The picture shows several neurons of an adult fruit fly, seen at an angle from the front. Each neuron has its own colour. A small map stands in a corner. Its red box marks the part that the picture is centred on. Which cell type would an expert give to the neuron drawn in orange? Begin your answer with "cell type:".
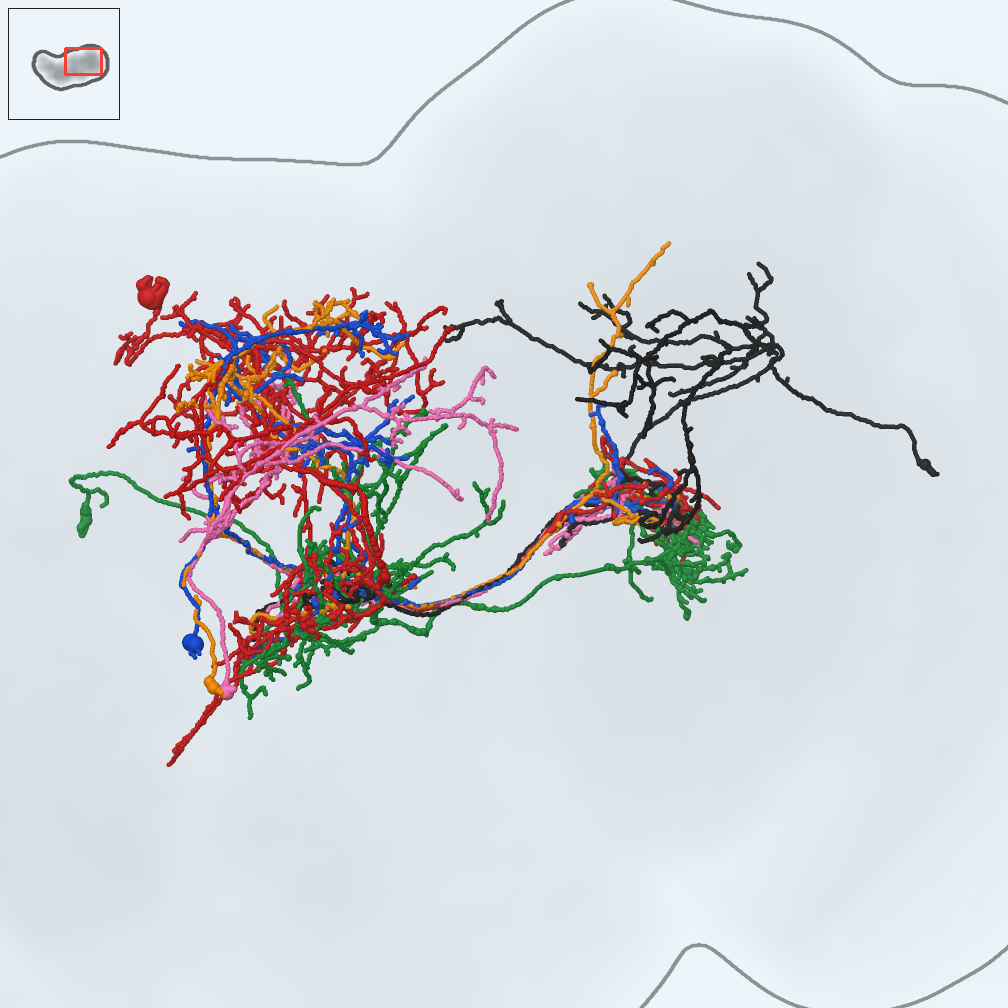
cell type: SMP008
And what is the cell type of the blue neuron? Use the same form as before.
cell type: SMP006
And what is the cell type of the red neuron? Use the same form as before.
cell type: SMP370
